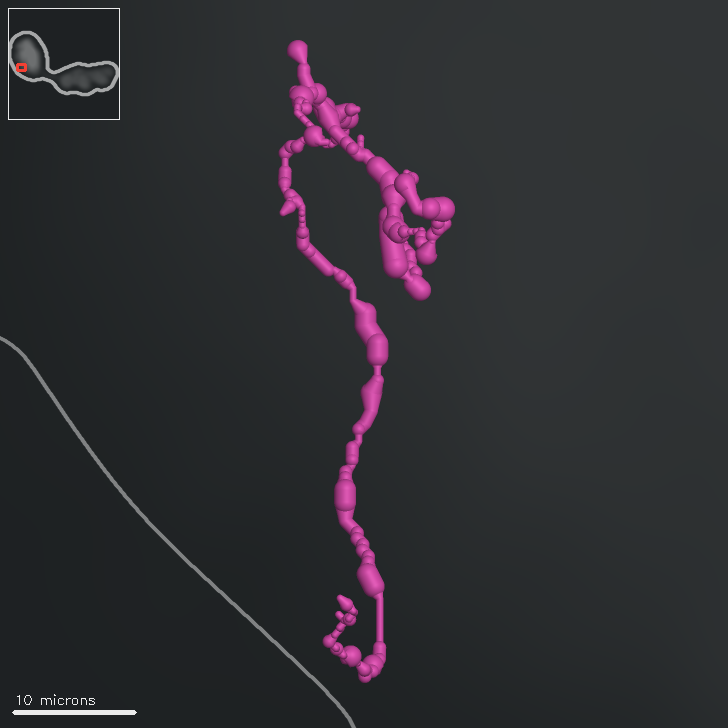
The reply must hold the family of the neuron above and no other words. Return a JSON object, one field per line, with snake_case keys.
{
 "family": "class mechanosensory"
}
